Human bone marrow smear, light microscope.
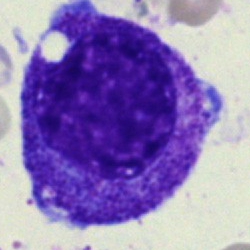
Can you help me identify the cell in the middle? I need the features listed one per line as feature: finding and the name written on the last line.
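Cytoplasm: a broader band below the nucleus than above it, I note
Texture: finely granular
Vacuole: one, clear and round, at the upper left edge
Bleb: small, pale blue, protruding from the right edge
Name: promyelocyte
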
